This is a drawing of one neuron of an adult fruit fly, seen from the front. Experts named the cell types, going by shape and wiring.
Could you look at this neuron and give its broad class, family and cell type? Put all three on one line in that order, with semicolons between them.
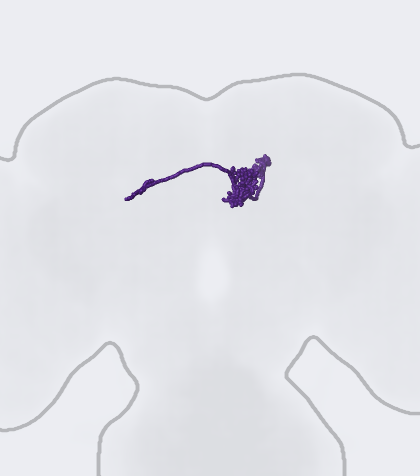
central-brain intrinsic neuron; class CX; PFGs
